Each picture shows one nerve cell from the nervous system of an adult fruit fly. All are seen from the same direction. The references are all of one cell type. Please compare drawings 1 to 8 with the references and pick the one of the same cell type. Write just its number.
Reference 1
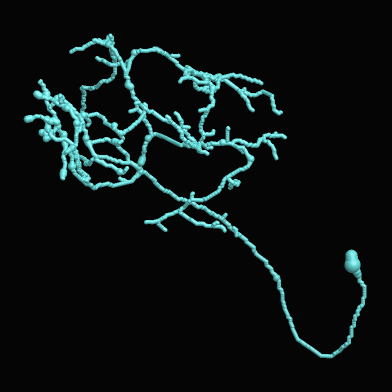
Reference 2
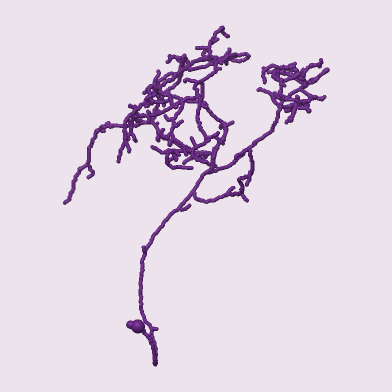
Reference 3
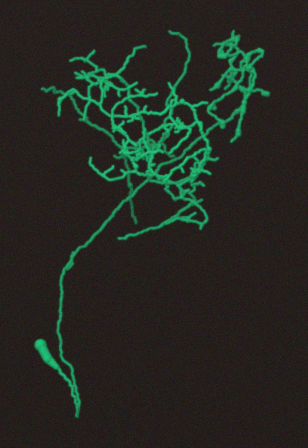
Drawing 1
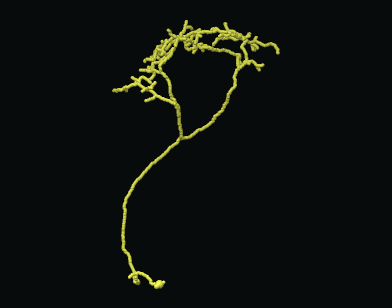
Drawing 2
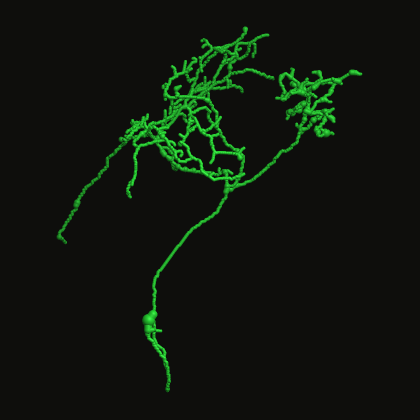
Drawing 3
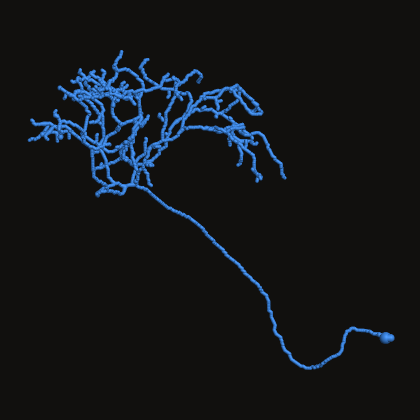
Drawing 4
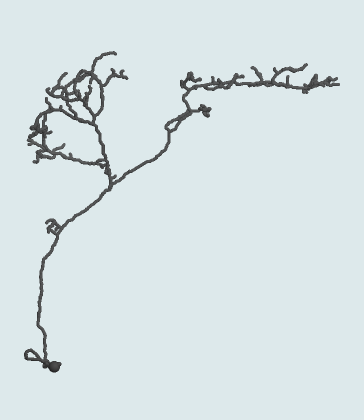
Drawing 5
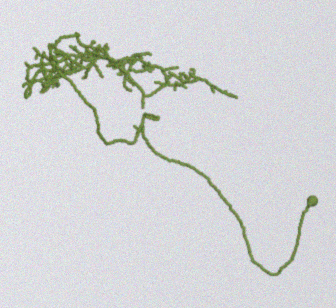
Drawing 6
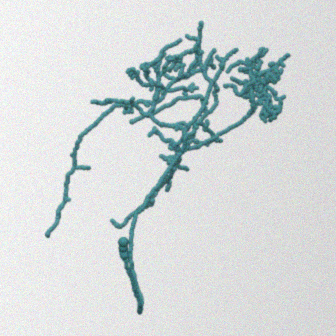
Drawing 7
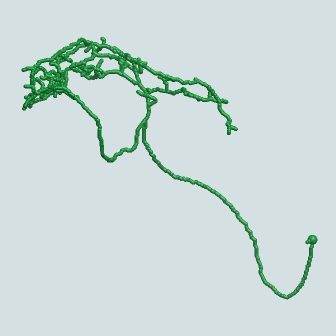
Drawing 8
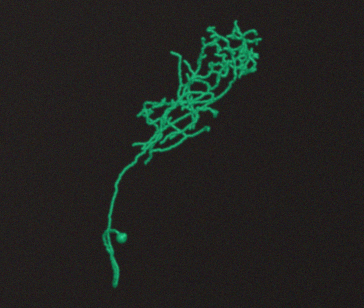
2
